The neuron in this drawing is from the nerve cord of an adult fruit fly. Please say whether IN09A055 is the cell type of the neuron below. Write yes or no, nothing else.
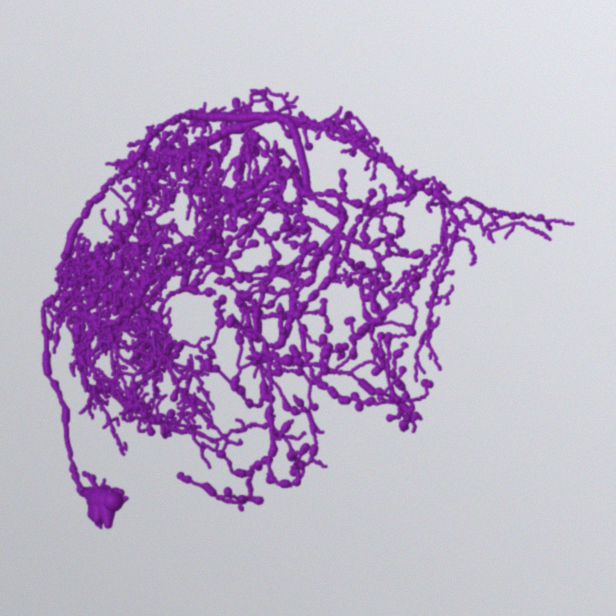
no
